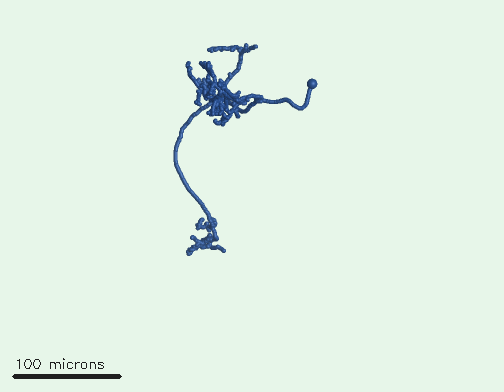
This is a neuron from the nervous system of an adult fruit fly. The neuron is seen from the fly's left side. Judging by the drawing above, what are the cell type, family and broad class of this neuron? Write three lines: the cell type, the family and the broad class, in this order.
SCL002m
hemilineage SMPpv1
central-brain intrinsic neuron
